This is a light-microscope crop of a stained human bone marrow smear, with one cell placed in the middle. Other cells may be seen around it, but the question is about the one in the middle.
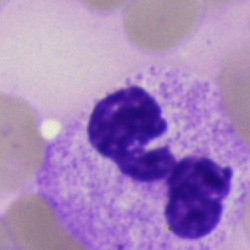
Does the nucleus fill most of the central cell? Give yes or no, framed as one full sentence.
No, the nucleus is surrounded by broad cytoplasm.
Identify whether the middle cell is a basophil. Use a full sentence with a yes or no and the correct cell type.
No, it is a segmented neutrophil and not a basophil that occupies the middle of the crop.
